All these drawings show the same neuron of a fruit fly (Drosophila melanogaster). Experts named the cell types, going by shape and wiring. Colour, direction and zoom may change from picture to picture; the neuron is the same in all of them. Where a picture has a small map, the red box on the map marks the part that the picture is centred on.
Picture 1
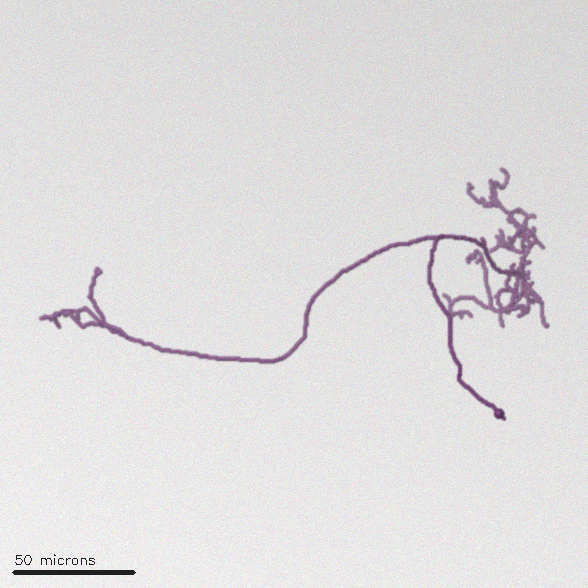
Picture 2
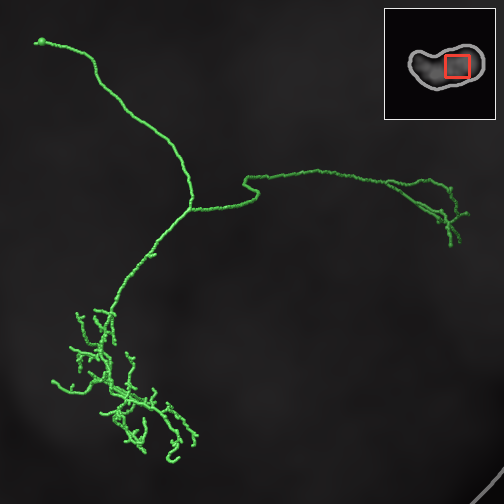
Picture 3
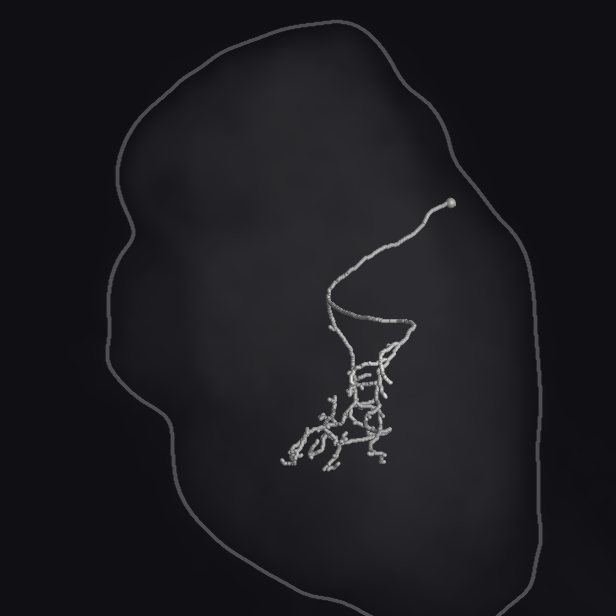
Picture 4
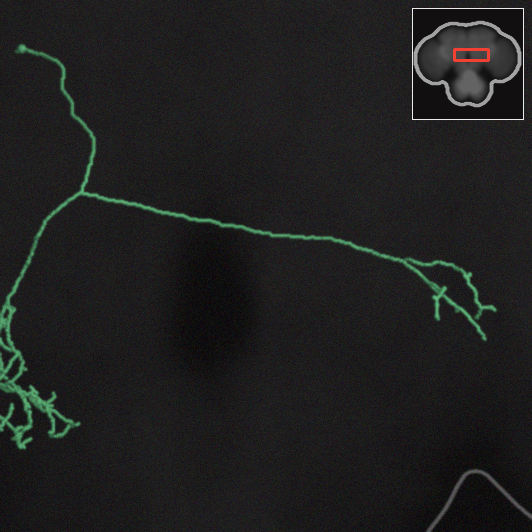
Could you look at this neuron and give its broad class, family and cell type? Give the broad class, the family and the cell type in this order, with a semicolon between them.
central-brain intrinsic neuron; hemilineage DM6_central1; CB2081_b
